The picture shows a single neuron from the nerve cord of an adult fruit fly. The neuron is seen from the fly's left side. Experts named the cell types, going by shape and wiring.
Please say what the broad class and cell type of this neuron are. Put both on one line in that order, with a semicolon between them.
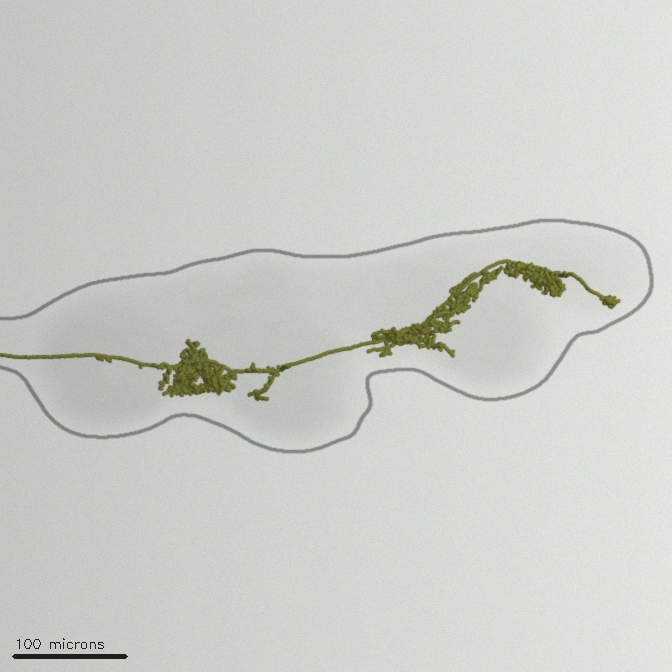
ascending neuron; ANXXX027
